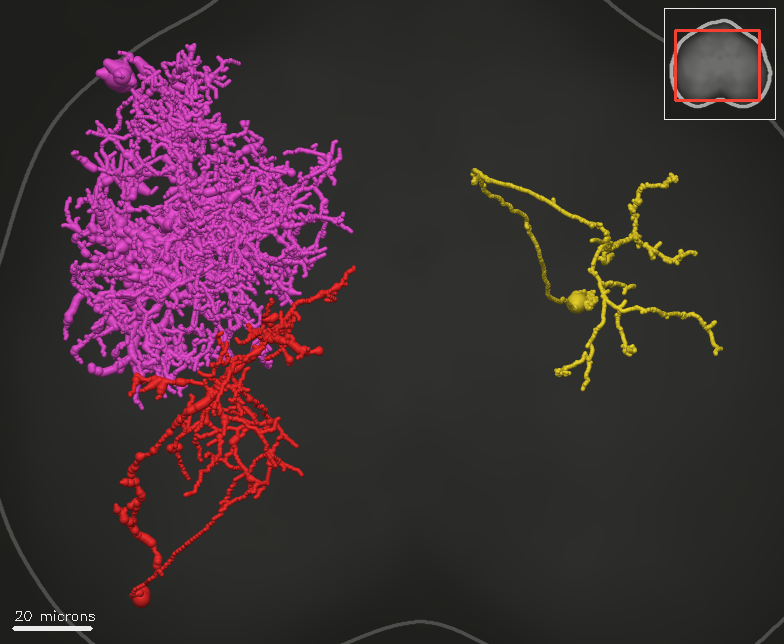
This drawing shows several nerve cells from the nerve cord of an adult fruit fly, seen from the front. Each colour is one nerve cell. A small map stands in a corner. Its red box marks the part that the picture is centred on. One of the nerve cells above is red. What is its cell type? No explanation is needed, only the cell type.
IN21A087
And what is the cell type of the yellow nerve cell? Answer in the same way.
IN21A039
